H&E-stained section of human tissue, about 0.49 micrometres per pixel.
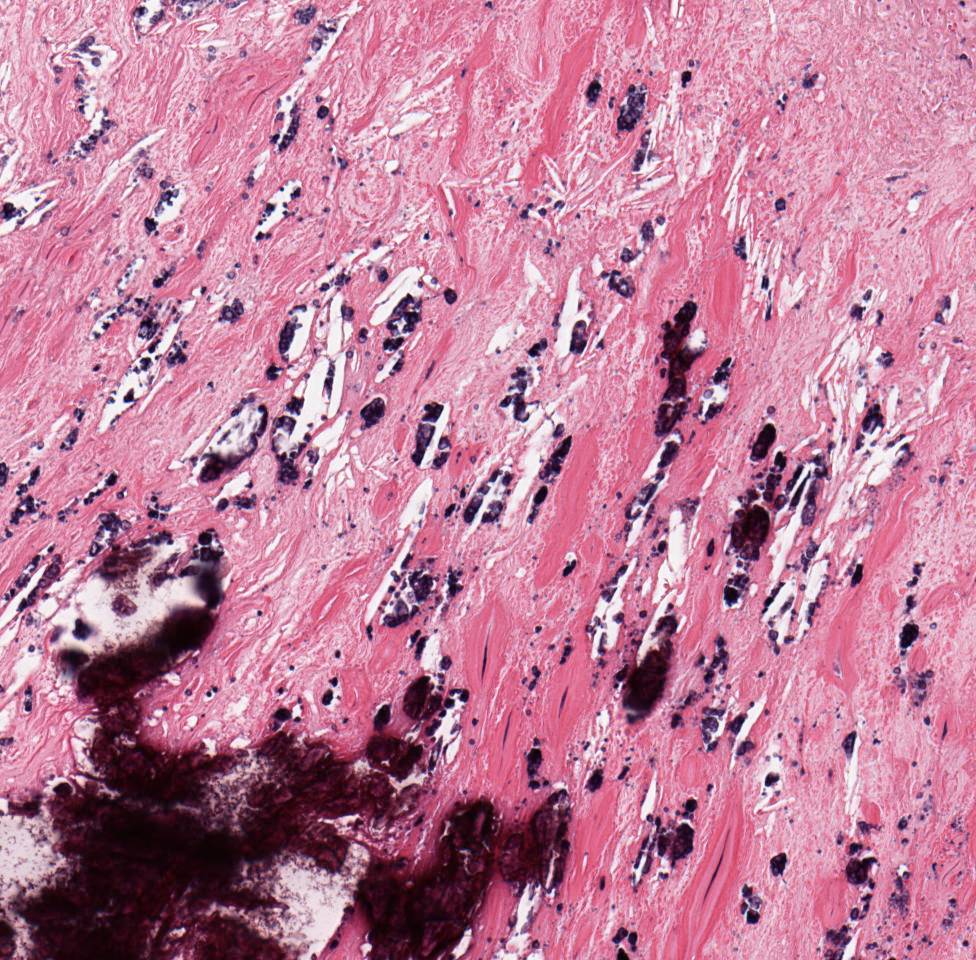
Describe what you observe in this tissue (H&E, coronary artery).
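Dense pink eosinophilic fibrous tissue makes up most of the field. Dark purple granular deposits lie within and along the edges of the clefts. Nuclei are sparse, and the tissue is hypocellular throughout. No epithelium is present anywhere in the field.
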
